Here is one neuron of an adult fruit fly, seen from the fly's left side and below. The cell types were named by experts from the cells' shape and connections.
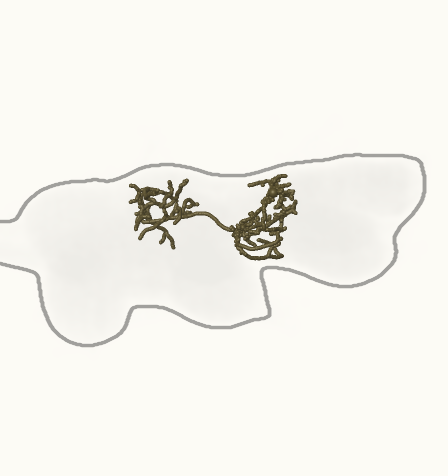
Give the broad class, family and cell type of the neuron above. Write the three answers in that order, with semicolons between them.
nerve-cord intrinsic neuron; hemilineage 18B; IN18B035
